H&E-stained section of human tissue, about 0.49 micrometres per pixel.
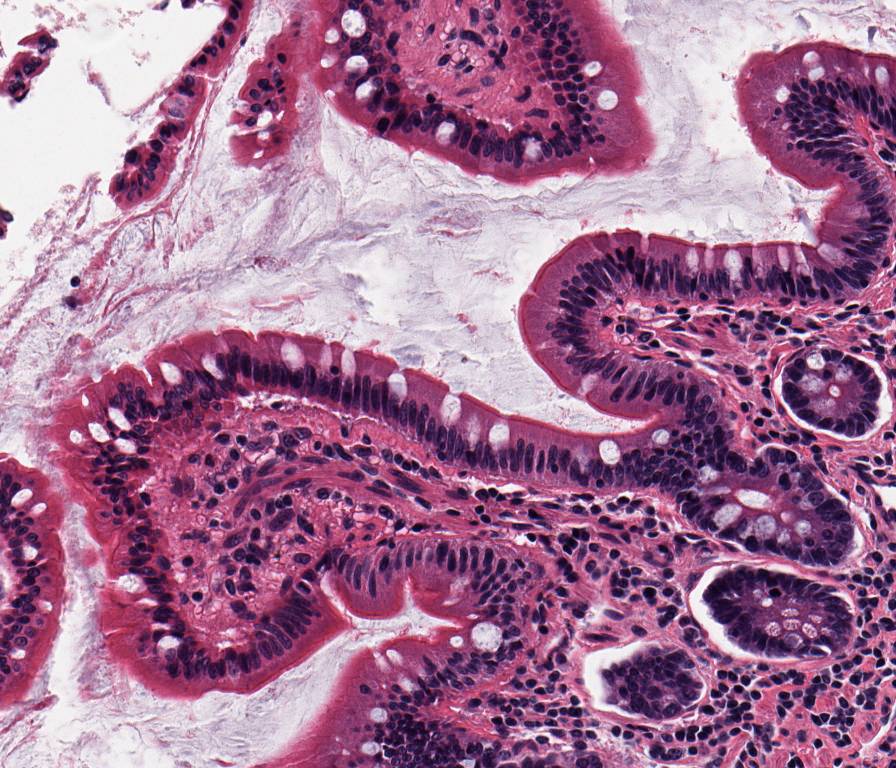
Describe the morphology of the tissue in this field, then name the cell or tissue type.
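Broad, epithelium-covered finger-like mucosal projections reach from the cellular lower right toward upper left. Tall columnar cells in a single layer cover them, with elongated, crowded dark nuclei. Pale, rounded goblet cells sit singly among them along the surface. Lower right, round gland cross-sections are lined by columnar cells with goblet cells. This one's terminal ileum.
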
